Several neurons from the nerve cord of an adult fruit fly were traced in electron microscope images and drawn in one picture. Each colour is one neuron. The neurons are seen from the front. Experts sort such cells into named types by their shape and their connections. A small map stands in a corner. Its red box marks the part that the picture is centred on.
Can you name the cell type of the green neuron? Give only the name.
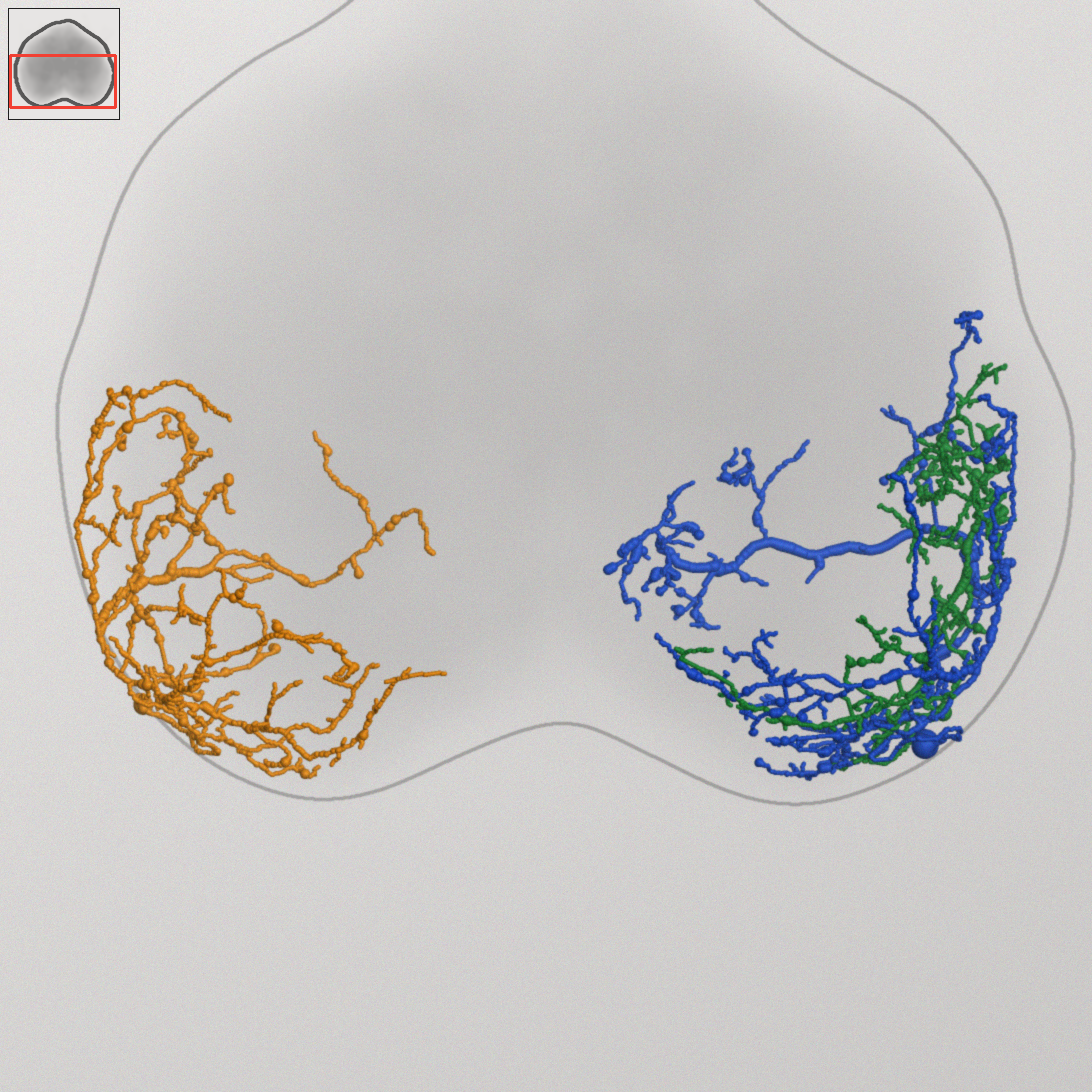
IN13A065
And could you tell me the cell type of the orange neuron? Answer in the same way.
IN13A039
